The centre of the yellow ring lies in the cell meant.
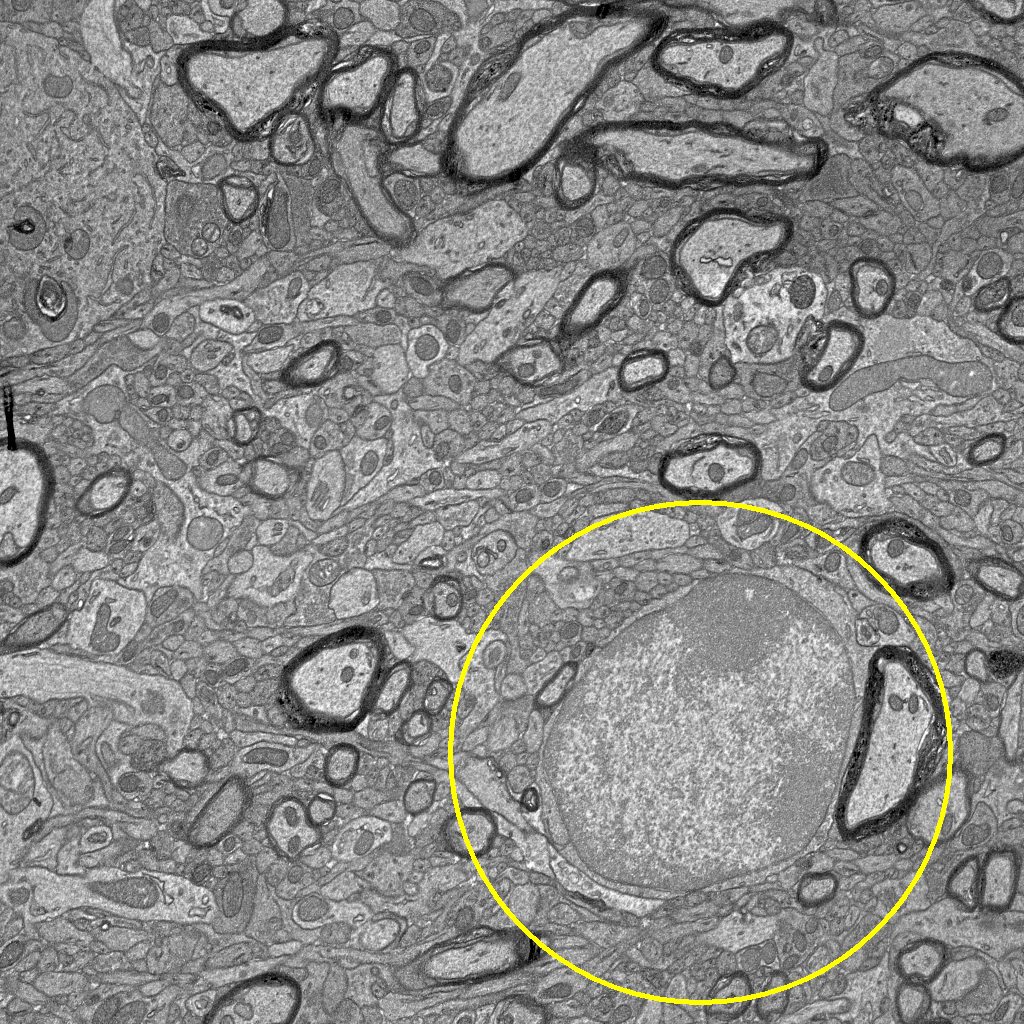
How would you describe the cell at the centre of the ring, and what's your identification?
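Start with the large oval nucleus, shown in full and filling most of the cell body. Its envelope runs smoothly round it, without deep folds or notches. Lying against the right side of the cell body is a large myelinated axon with a thick dark sheath. This is an oligodendrocyte.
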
